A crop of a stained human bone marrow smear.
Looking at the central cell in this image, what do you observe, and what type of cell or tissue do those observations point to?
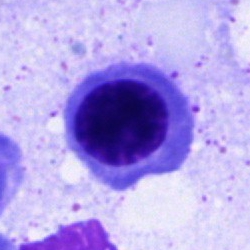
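Dark purple chromatin stains densely. The rim of cytoplasm is wider to the right of the nucleus than to the left. The cytoplasm shows neither granules nor vacuoles. The cell is an erythroblast.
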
